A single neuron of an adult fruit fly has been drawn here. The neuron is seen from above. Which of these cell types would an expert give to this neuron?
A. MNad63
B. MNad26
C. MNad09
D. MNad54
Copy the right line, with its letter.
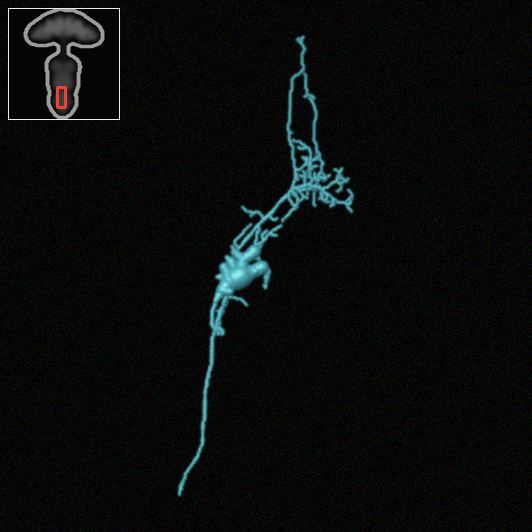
D. MNad54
